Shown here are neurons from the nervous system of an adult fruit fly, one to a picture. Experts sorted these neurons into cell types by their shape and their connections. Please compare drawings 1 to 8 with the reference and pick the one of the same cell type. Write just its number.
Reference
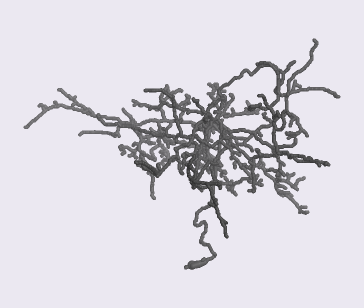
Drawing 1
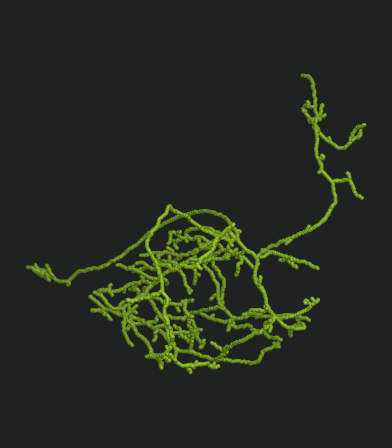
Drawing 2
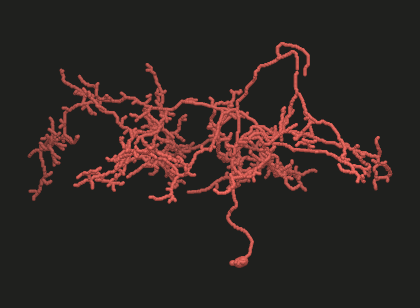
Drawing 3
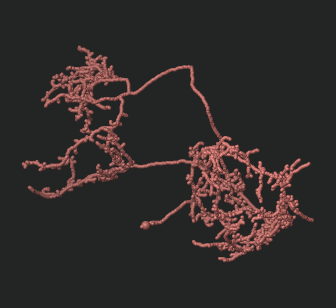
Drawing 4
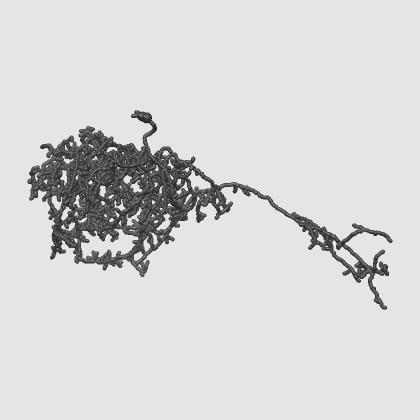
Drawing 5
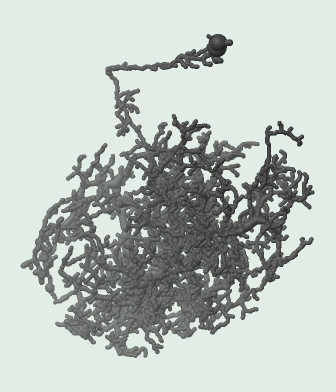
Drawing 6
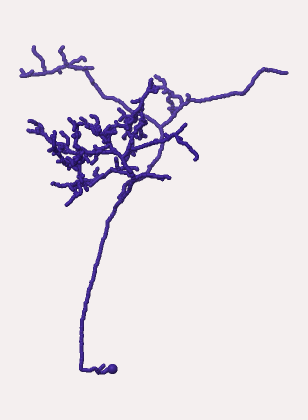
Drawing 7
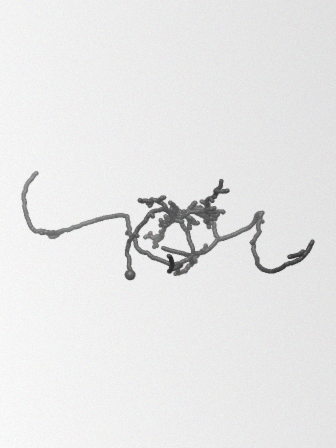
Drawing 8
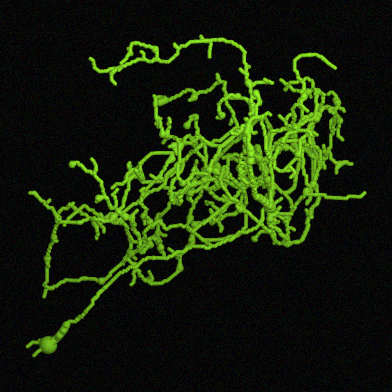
2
